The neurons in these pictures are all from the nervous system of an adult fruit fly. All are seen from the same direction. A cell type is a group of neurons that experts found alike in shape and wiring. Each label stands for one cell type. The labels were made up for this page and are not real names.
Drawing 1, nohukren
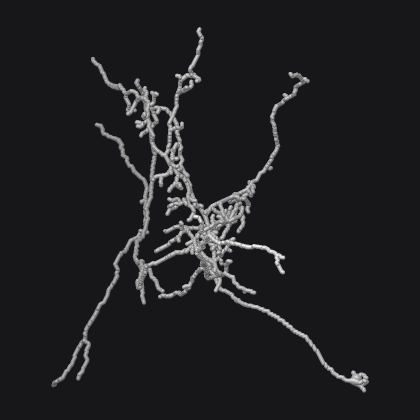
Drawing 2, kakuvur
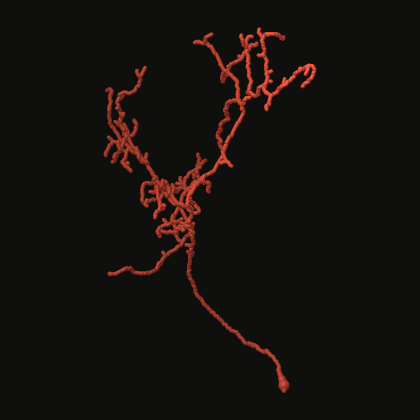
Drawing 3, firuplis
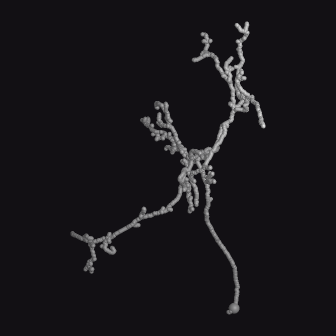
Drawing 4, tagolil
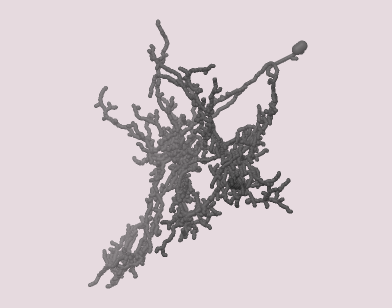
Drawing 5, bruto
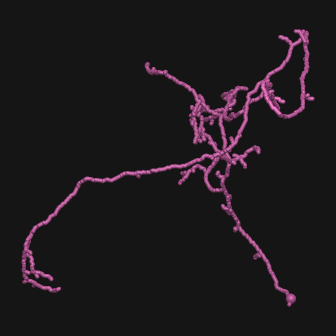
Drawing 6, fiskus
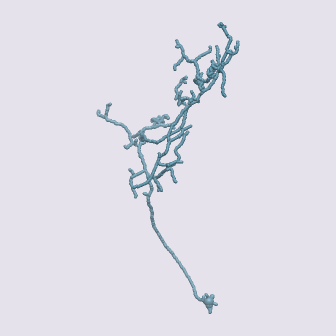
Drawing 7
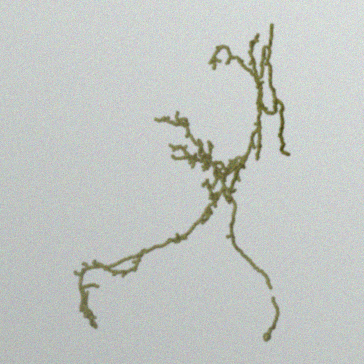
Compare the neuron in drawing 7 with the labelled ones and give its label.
firuplis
